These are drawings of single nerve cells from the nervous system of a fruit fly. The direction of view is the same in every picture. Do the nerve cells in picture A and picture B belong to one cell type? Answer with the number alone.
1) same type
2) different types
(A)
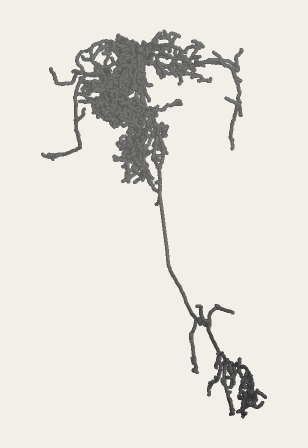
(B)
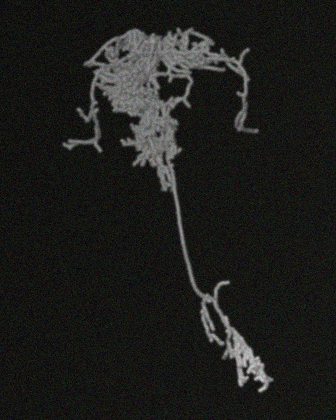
1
